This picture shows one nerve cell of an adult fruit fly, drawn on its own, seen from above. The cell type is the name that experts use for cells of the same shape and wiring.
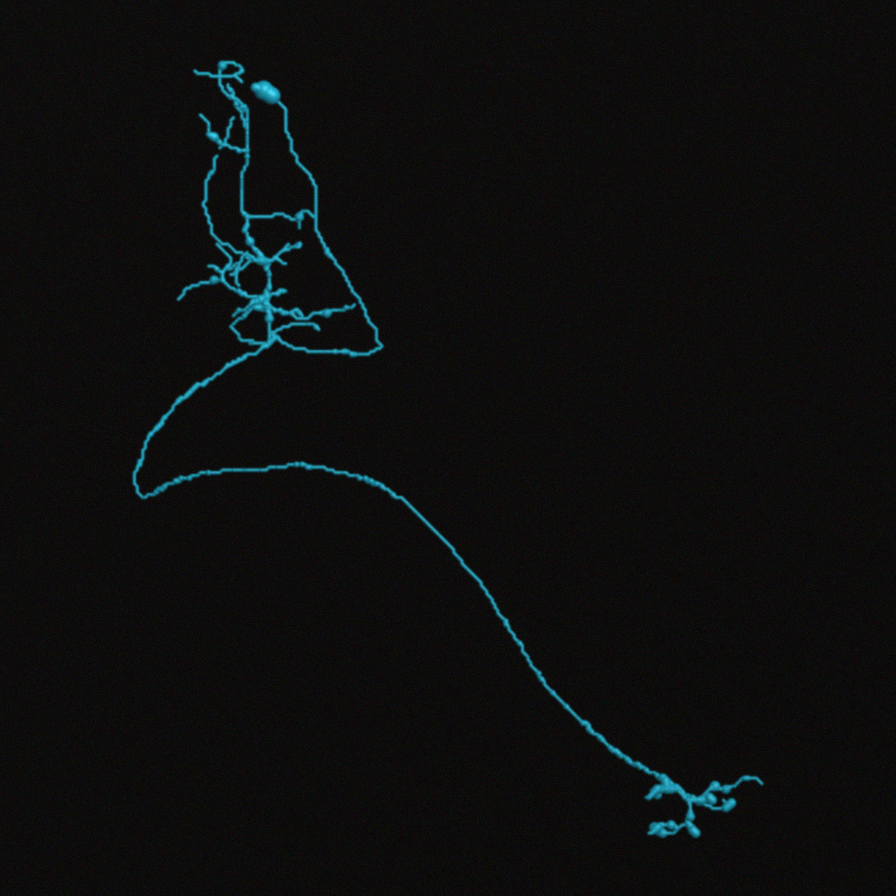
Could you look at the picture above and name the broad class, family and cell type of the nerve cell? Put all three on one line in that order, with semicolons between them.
central-brain intrinsic neuron; hemilineage ALv1; CB3228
